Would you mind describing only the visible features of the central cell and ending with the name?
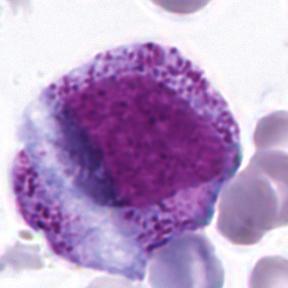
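Pale blue-grey cytoplasm to the left of the nucleus, nearly free of granules. Numerous coarse dark purple-red granules fill the cytoplasm and also lie over the nucleus. Promyelocyte.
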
